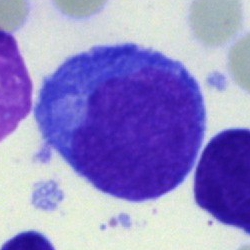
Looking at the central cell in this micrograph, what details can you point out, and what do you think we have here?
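Most of this cell is taken up by the nucleus, leaving a moderate rim of cytoplasm. That cytoplasm stains a deep blue and lies mostly on the left and upper side of the nucleus. Within the nucleus, the chromatin is finely mottled purple, without coarse dark clumps. It is a blast.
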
